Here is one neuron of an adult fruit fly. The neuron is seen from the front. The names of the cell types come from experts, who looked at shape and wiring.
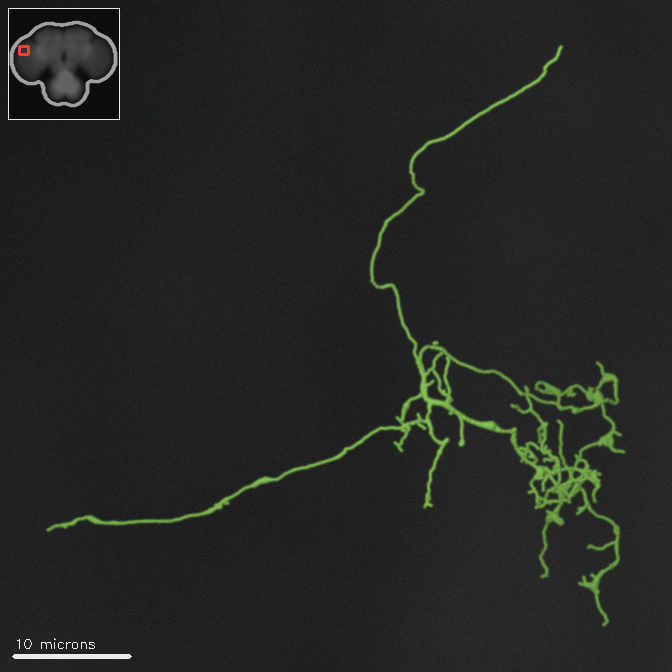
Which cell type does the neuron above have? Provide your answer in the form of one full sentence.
To the cell type Mi15 belongs this neuron.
